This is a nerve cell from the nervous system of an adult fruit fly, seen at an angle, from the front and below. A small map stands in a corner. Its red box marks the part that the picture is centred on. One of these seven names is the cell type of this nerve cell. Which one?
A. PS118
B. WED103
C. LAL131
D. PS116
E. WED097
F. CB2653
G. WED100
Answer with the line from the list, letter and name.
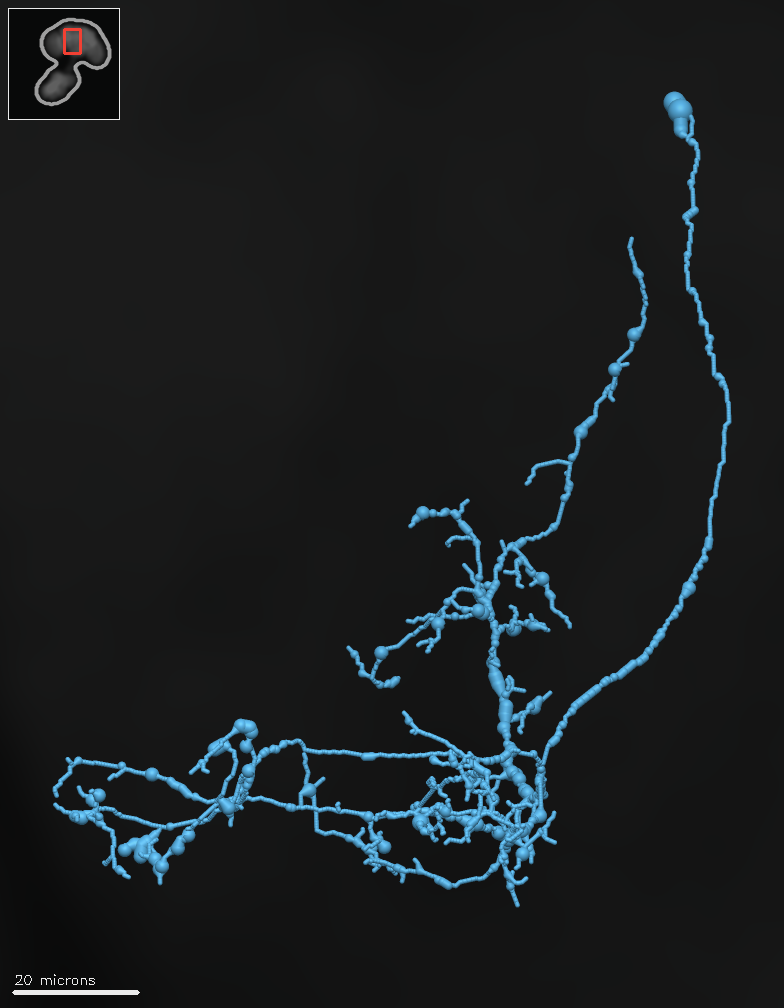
G. WED100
